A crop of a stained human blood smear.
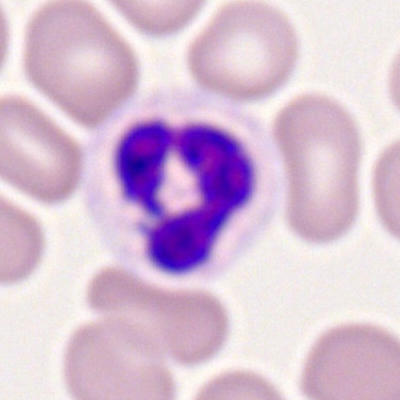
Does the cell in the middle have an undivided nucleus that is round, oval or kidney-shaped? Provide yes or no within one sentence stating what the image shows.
No, the nucleus is made up of distinct lobes rather than one piece.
